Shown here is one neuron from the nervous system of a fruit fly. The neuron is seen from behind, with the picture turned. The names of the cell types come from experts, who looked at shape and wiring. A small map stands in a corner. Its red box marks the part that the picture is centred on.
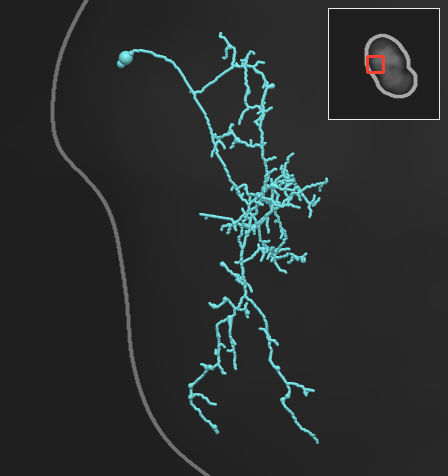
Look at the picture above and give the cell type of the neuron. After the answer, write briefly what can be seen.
It is of cell type LHPV4c4. It is a central-brain intrinsic neuron. The cell body can be seen at the upper left of the picture. Dozens of branch ends can be seen.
